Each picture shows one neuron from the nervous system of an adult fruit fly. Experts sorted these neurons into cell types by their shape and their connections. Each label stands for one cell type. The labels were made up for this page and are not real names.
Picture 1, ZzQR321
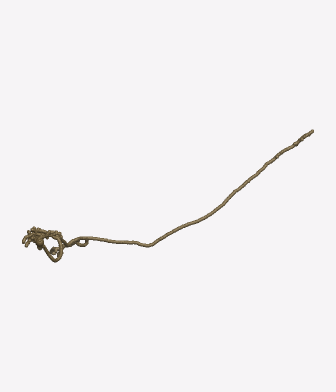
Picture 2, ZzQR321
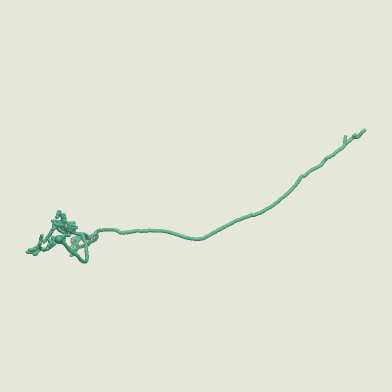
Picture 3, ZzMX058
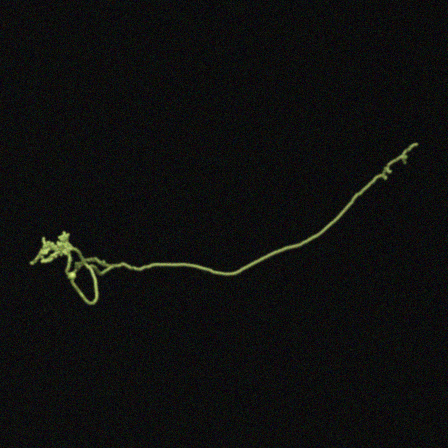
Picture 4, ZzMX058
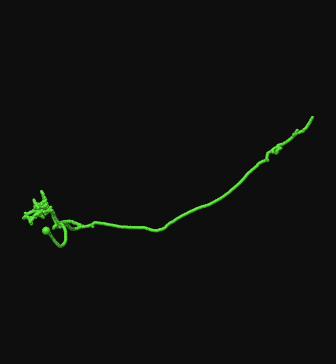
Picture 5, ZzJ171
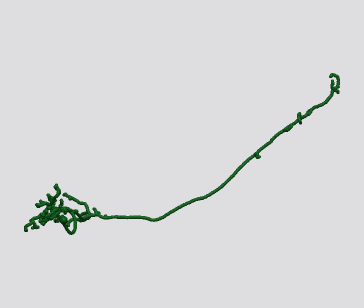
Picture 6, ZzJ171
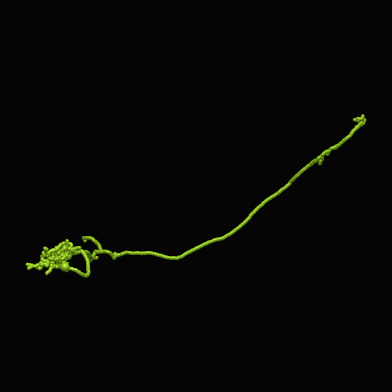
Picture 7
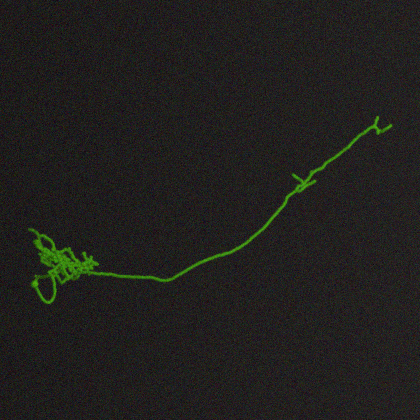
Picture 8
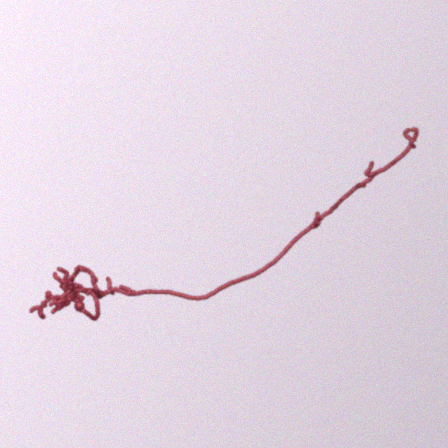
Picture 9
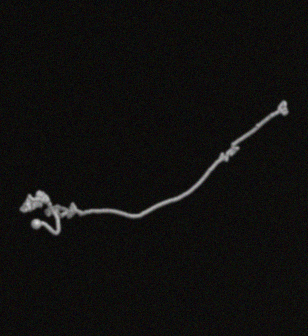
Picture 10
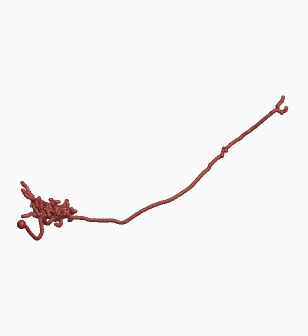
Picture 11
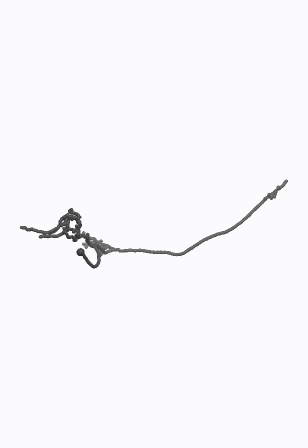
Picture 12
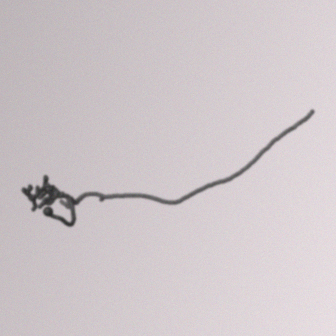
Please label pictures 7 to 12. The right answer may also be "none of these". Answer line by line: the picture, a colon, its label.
7: none of these
8: ZzJ171
9: ZzMX058
10: none of these
11: ZzMX058
12: ZzQR321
